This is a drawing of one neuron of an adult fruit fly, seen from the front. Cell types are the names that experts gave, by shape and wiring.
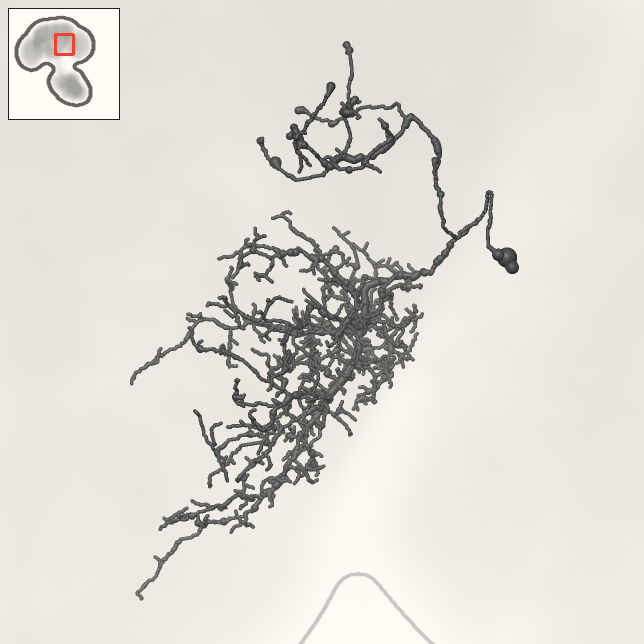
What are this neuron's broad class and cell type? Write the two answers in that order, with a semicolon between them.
central-brain intrinsic neuron; CB1557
